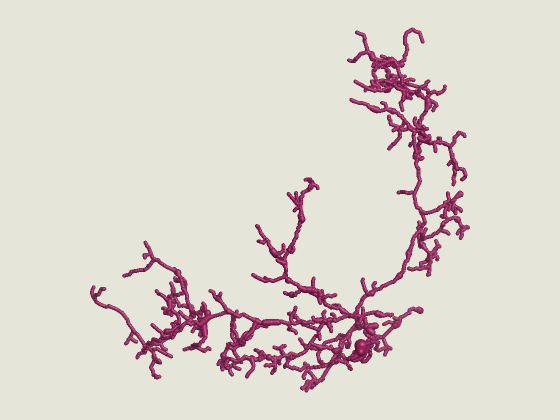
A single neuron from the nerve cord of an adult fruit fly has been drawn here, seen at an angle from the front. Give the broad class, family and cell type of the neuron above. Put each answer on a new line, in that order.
nerve-cord intrinsic neuron
hemilineage 13A
IN13A058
